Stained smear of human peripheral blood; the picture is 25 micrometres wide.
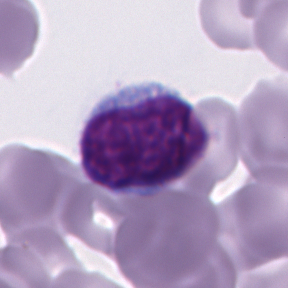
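Typical lymphocyte, lying at the centre of this stained smear of human peripheral blood. In order, for this typical lymphocyte: the cytoplasm is pale blue and contains no vacuoles, its upper border faintly frayed rather than smooth, and no distinct nucleolus is visible in the nucleus.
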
